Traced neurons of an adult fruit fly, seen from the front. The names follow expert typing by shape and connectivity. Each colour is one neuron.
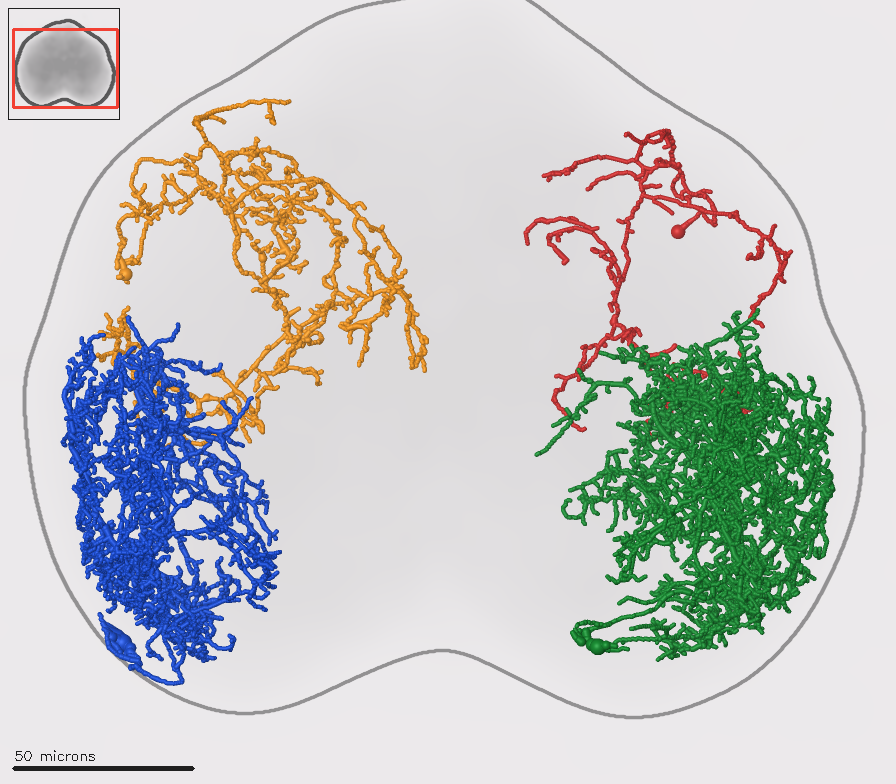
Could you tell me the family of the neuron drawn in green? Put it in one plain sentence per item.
The family is hemilineage 08A.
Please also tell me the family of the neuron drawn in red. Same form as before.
The family is hemilineage 19A.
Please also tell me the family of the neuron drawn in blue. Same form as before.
The family is hemilineage 13A.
